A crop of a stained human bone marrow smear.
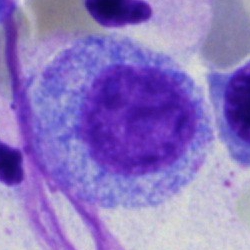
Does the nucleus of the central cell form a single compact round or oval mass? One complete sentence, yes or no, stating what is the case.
Yes, it is a compact round or oval mass that the nucleus forms.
